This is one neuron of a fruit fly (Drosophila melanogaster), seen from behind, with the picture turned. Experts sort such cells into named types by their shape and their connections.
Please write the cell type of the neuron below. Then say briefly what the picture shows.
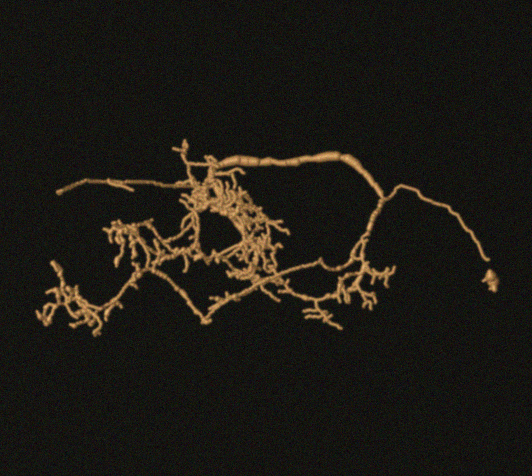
Its cell type is LAL012. This is a central-brain intrinsic neuron. Dozens of branch ends can be seen. In this view it is wider than it is tall.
